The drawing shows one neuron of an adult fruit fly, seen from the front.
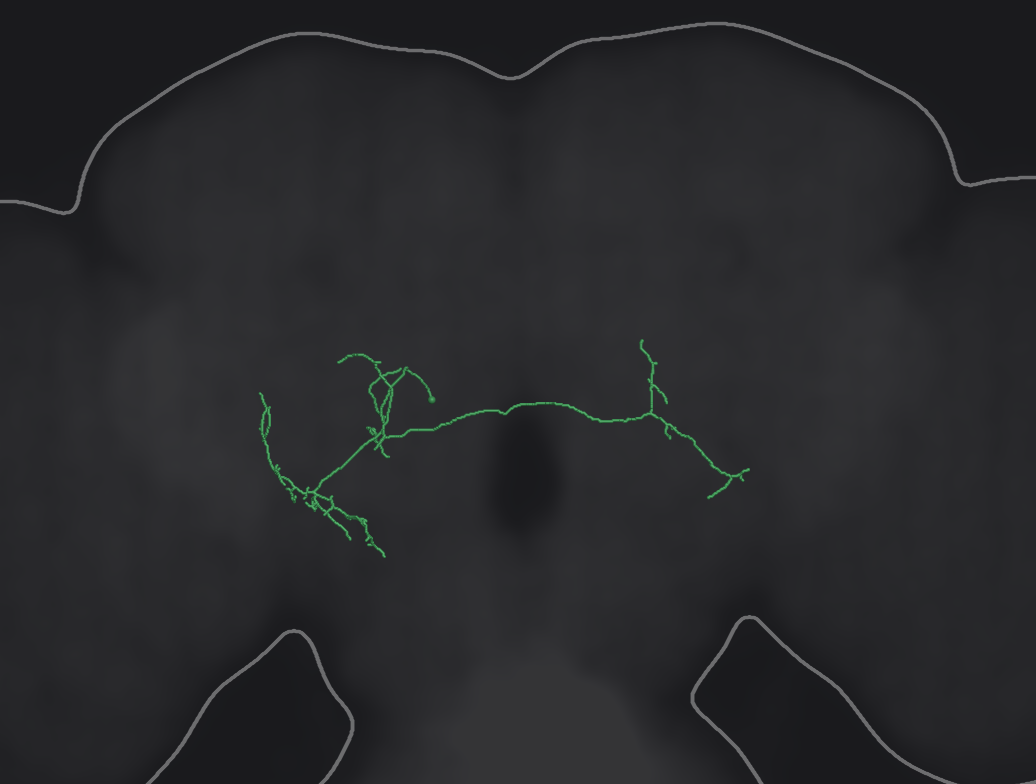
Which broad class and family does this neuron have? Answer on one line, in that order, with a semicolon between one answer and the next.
central-brain intrinsic neuron; hemilineage DM4_ventral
